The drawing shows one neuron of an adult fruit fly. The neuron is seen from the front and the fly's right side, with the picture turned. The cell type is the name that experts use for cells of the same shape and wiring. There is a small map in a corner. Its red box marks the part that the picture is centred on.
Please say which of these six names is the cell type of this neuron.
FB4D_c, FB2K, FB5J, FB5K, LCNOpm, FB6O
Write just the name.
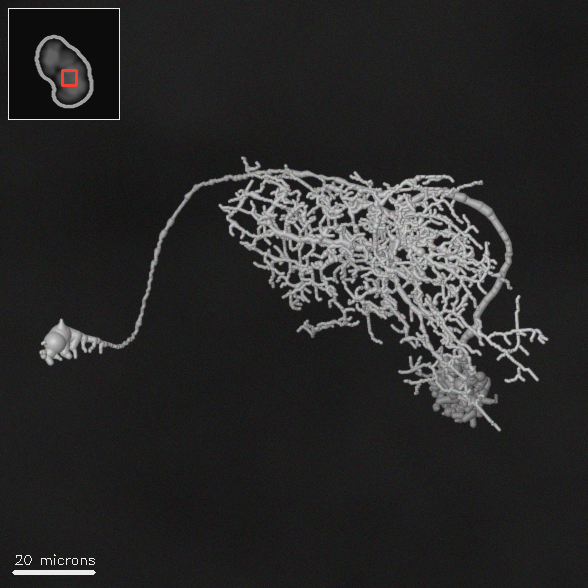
LCNOpm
